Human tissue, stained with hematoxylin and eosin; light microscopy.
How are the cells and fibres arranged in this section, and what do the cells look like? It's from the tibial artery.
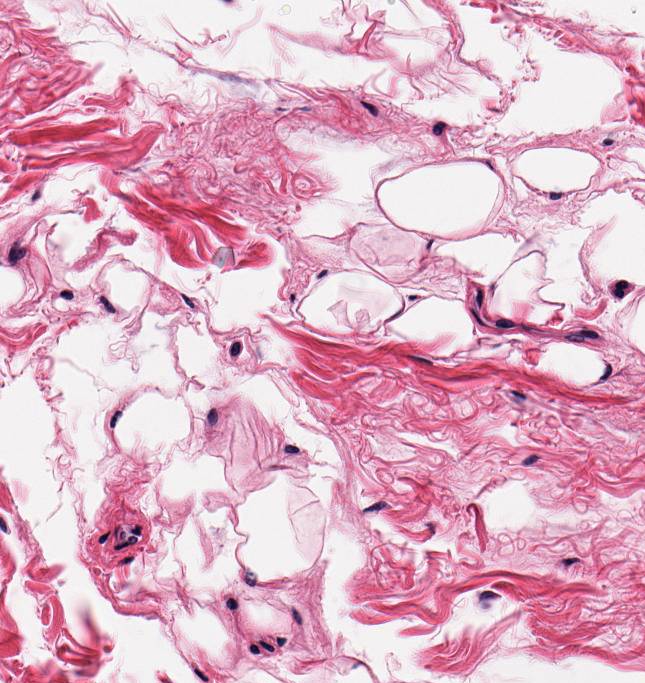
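Loose, open connective tissue occupies the field, with many irregular empty spaces between its fibres. Between the thick bundles runs a delicate meshwork of thin, curly, pale pink fibres. Most nuclei are small and dark, ranging from spindle-shaped to oval. No epithelium is present anywhere in the field.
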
